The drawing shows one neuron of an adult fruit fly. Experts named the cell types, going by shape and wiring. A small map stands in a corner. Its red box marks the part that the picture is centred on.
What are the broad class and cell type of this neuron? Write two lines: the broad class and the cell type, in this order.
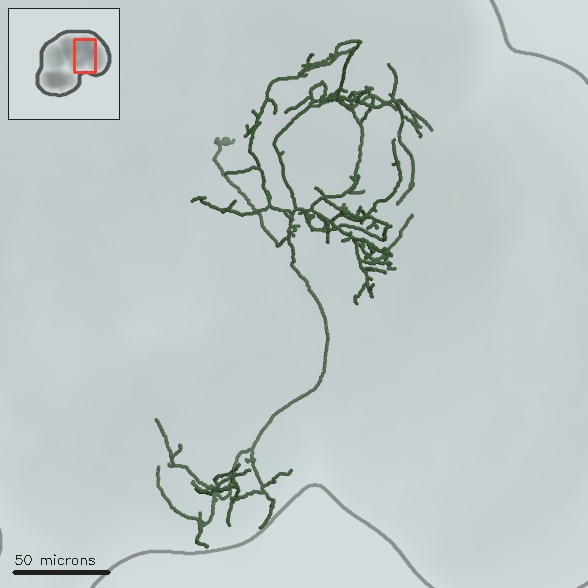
central-brain intrinsic neuron
AVLP709m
